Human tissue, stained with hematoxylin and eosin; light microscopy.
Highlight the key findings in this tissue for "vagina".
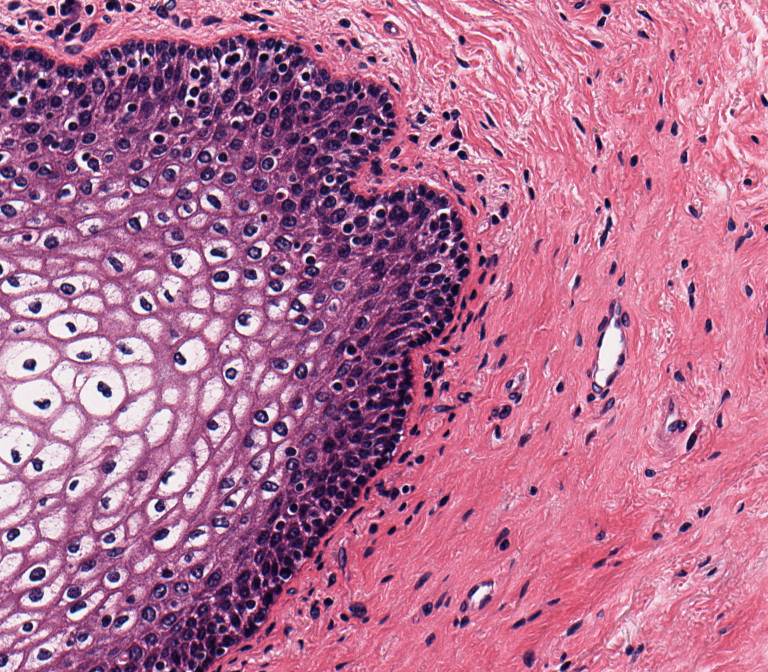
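Checked against the vagina, the picture matches on one count.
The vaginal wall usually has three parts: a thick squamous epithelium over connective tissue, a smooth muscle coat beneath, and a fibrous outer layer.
Here an epithelium lies over a stroma of collagen with scattered spindle-shaped fibroblast nuclei, in keeping with the first part. The rest, item by item: along the boundary with the stroma, crowded basal cells form a band darker than the epithelial cells above. The large clear epithelial cells at the left still keep small, round, dark nuclei. The epithelium–stroma boundary undulates gently, without tall, slender papillae.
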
